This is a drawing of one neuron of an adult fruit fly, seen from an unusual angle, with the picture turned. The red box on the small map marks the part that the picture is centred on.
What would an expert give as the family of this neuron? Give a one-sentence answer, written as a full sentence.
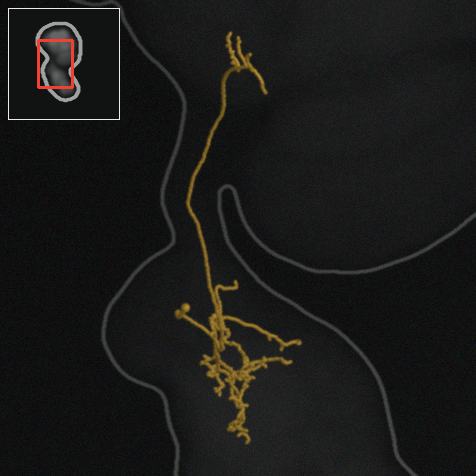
For family, the neuron is given as hemilineage 08B.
